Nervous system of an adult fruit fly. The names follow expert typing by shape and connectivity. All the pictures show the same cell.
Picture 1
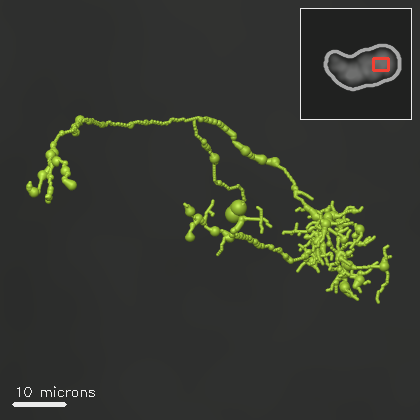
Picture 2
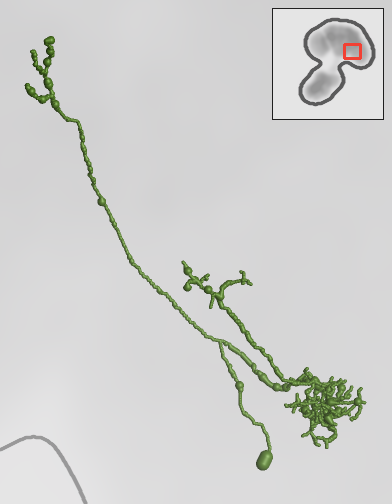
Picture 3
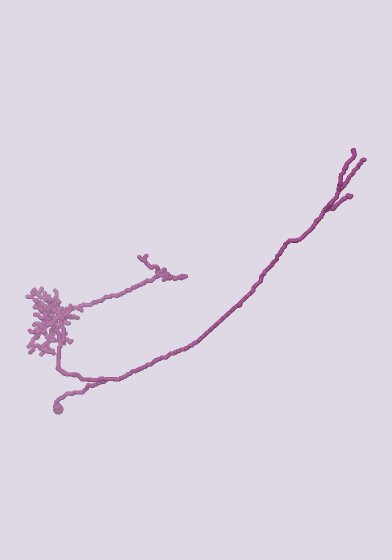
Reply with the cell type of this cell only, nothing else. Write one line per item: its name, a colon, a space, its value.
cell type: LLPC1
